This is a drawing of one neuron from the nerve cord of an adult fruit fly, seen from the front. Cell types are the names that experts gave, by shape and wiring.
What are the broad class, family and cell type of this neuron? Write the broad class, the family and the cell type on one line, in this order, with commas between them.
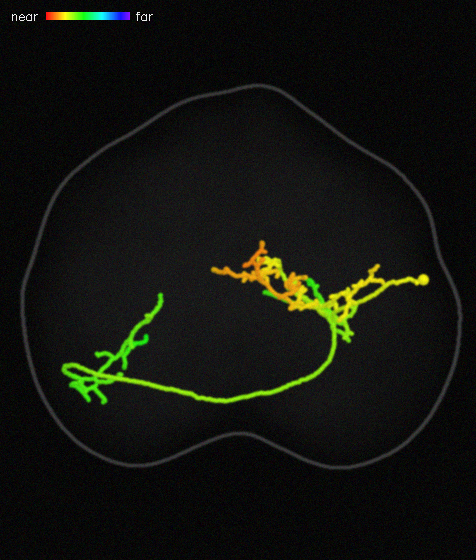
nerve-cord intrinsic neuron, hemilineage 01A, IN01A070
